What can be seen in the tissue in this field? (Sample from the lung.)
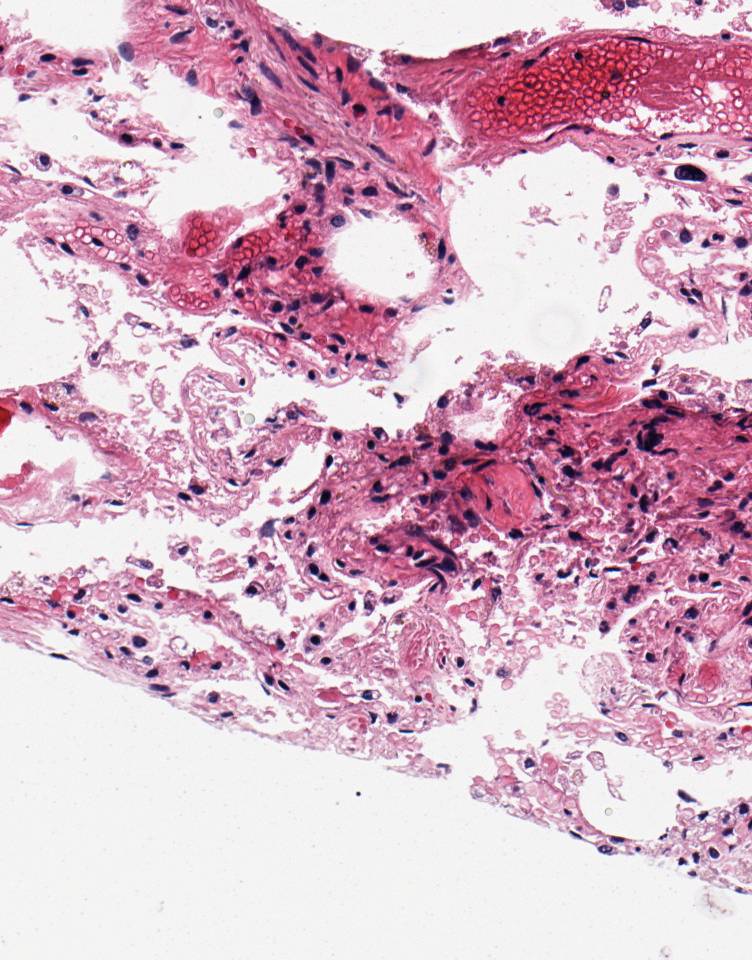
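See how the tissue breaks into irregular strips and islands, parted by wide white empty spaces. At the upper right, red blood cells pack a vessel lumen tightly. The densest cellular zone, at the middle right, shows dark elongated spindle-shaped nuclei in pink stroma. Centre and below, thin pink septa with scattered small nuclei form a loose lacy network.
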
